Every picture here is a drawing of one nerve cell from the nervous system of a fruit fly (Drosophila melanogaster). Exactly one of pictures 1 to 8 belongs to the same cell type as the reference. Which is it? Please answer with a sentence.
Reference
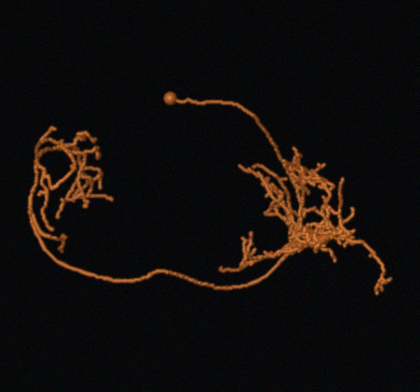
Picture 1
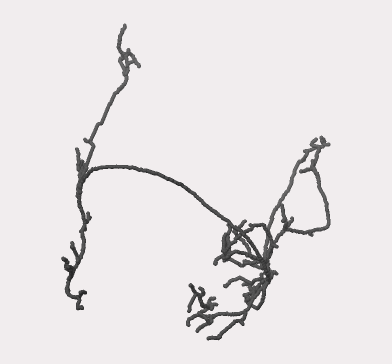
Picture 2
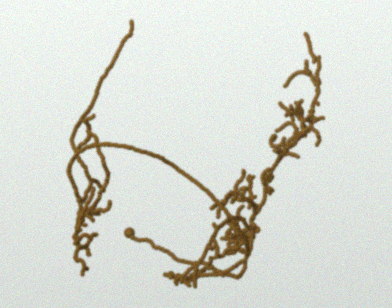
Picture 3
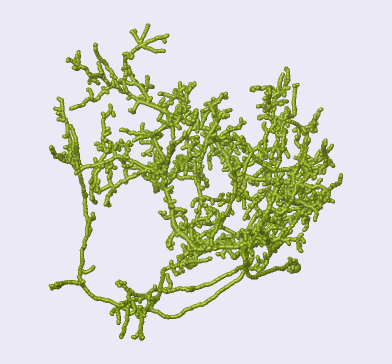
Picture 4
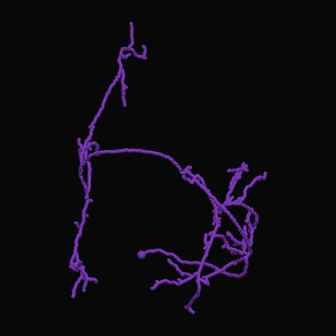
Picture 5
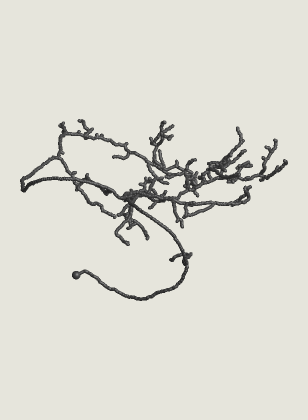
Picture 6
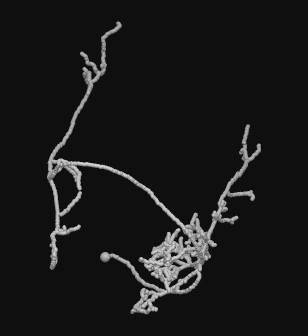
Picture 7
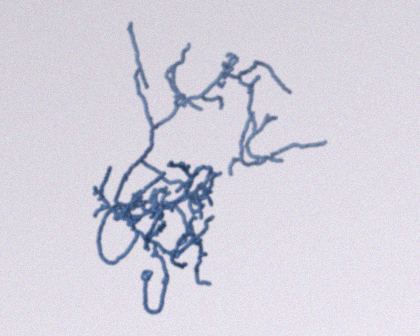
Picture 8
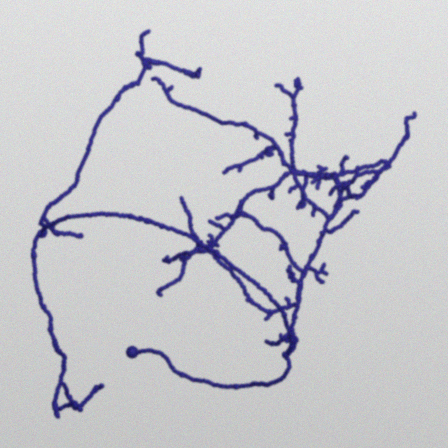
The nerve cell in picture 2 is of the same cell type.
